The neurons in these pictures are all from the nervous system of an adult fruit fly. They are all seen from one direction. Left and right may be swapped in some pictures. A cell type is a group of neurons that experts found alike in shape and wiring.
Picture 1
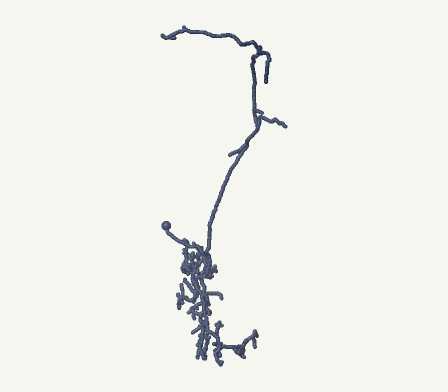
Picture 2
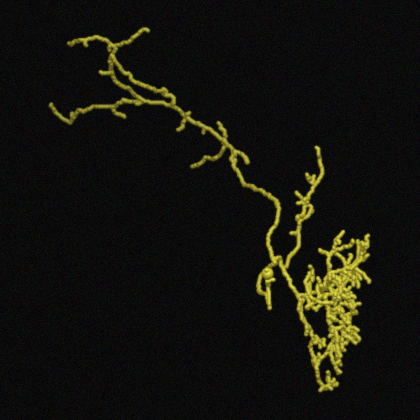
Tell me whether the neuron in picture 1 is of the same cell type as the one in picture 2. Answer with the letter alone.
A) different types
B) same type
A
